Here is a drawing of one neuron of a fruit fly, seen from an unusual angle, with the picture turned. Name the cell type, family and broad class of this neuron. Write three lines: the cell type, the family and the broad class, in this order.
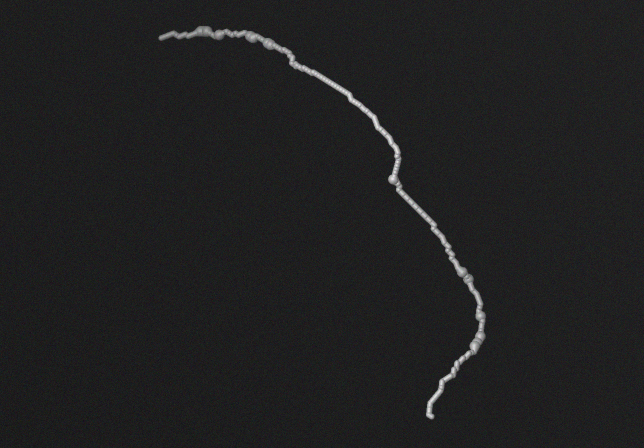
BM_InOm
class mechanosensory
sensory neuron entering the brain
